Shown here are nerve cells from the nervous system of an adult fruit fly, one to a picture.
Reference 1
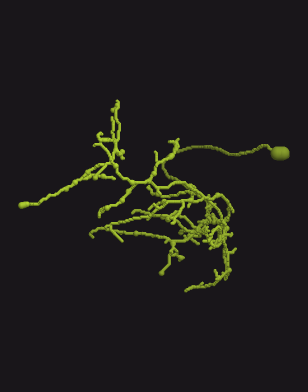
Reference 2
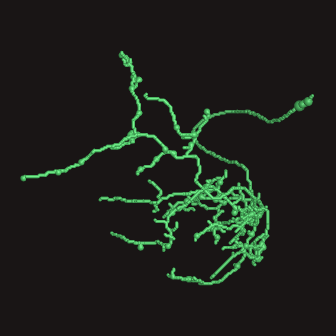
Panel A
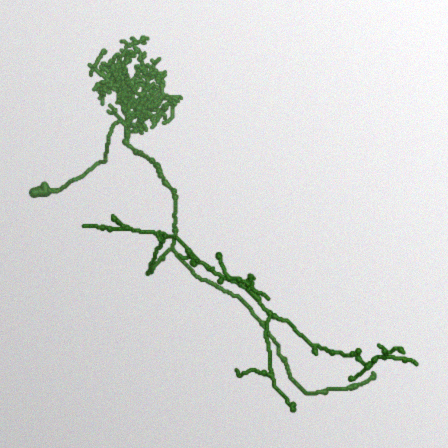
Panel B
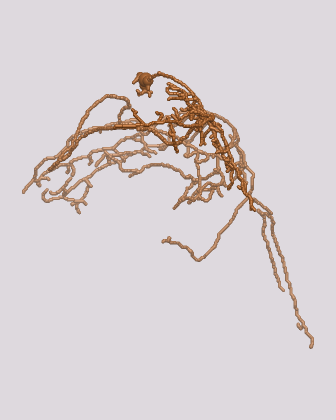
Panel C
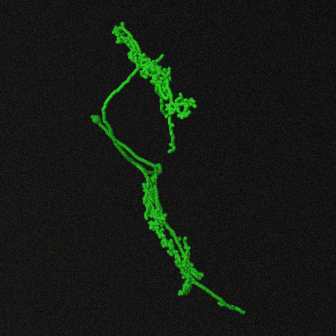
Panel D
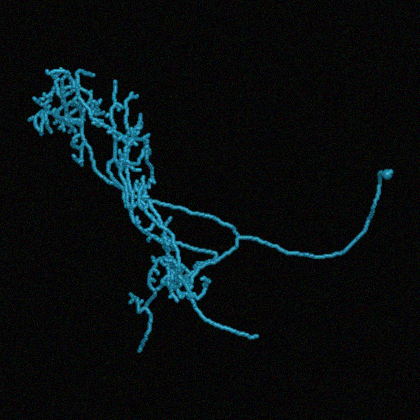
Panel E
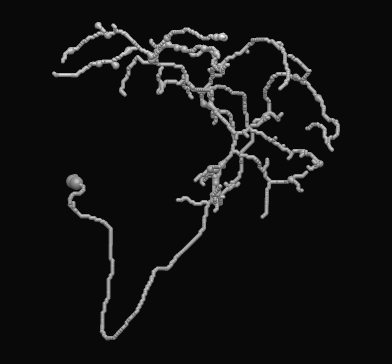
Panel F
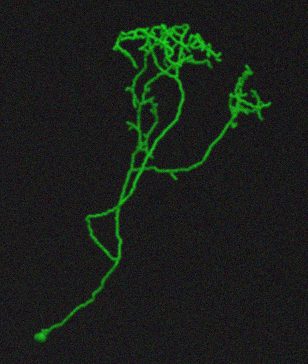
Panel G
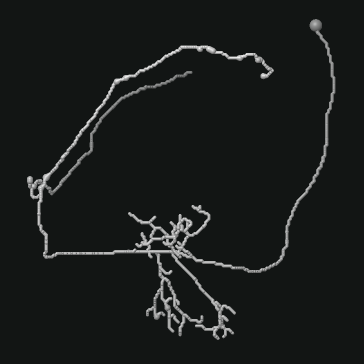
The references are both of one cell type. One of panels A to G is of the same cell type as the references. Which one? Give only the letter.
E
